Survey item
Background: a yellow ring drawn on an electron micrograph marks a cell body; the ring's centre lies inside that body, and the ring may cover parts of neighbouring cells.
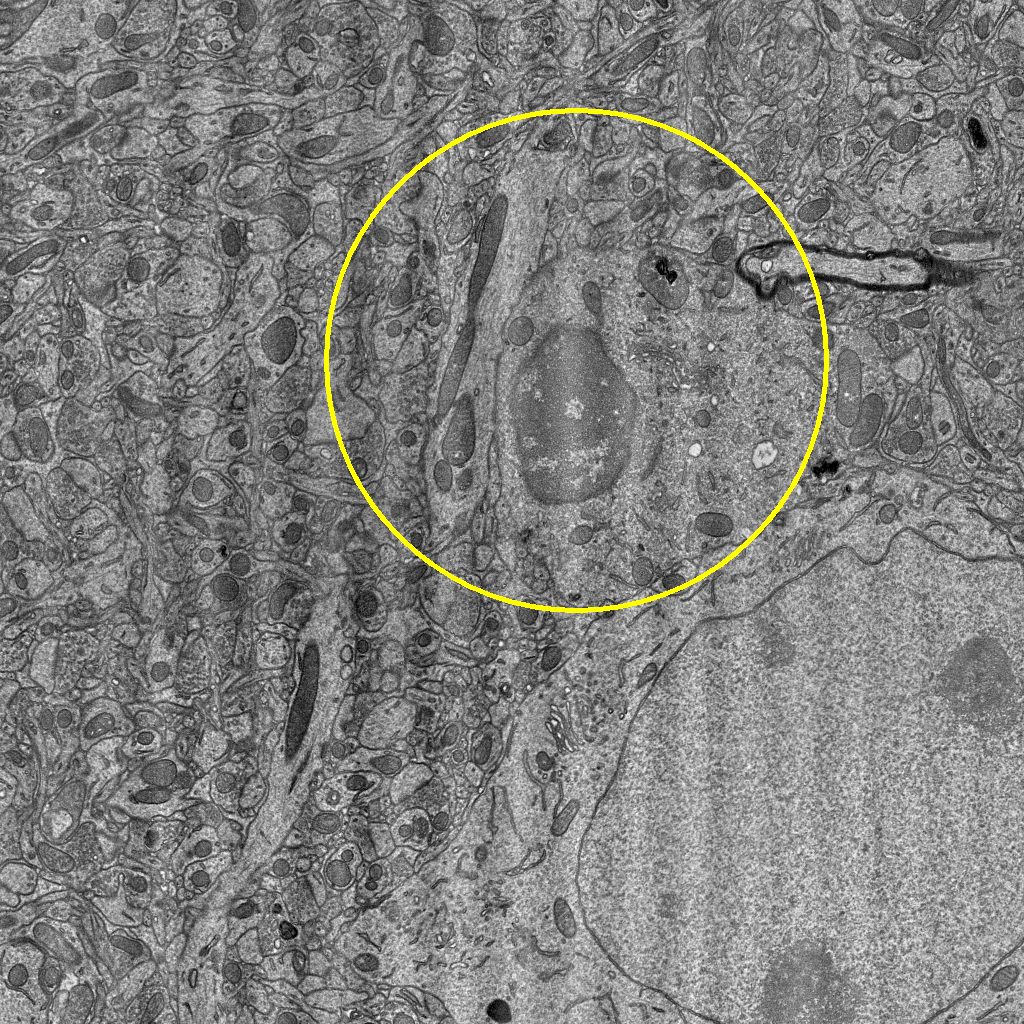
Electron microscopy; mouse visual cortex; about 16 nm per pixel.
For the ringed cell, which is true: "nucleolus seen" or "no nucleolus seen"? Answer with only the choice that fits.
No nucleolus seen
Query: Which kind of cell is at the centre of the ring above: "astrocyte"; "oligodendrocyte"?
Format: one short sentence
The cell in the middle of the ring is an oligodendrocyte.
